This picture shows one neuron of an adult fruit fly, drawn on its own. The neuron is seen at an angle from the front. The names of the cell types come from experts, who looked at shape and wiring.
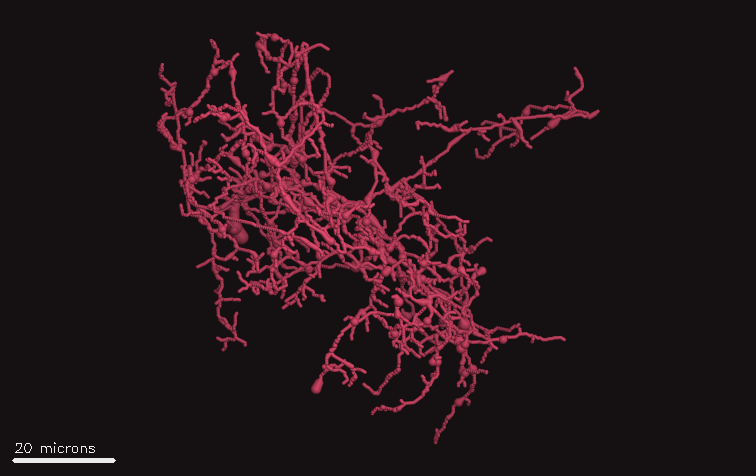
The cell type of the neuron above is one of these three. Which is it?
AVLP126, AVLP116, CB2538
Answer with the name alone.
CB2538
